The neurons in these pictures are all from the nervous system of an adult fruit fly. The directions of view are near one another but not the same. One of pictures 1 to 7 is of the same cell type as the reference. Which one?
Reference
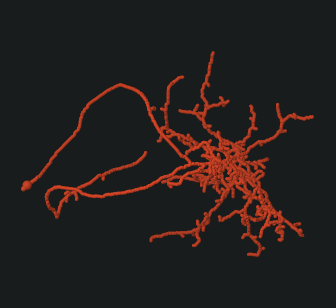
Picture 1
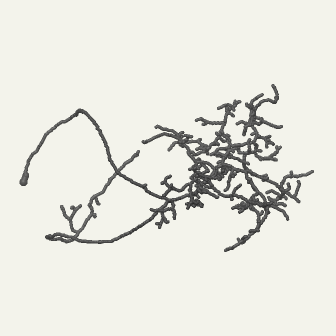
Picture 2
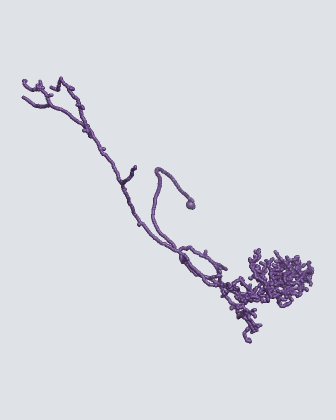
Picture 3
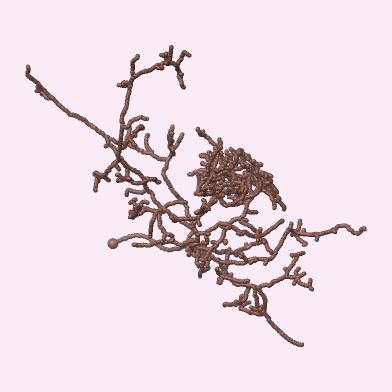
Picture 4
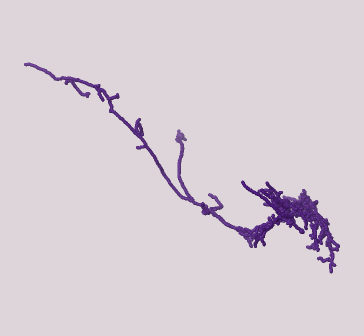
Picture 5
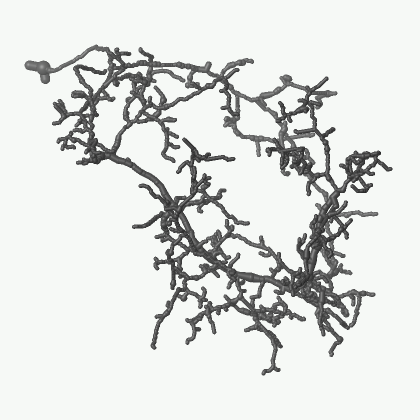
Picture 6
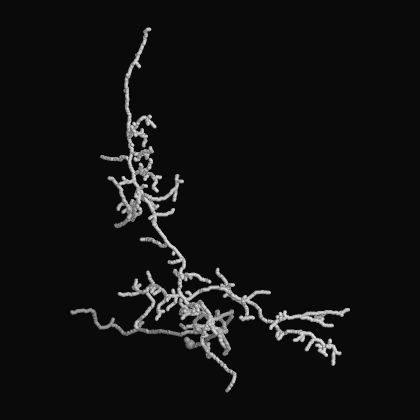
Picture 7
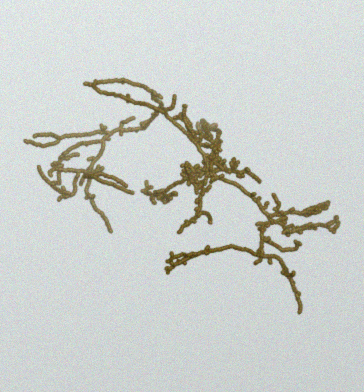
1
